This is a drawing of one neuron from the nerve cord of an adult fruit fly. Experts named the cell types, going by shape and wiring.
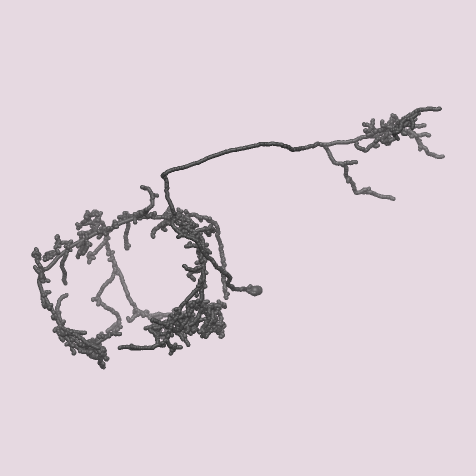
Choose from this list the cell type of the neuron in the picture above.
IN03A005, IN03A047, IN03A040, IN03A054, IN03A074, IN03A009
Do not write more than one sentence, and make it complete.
The cell type to which this neuron belongs is IN03A009.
